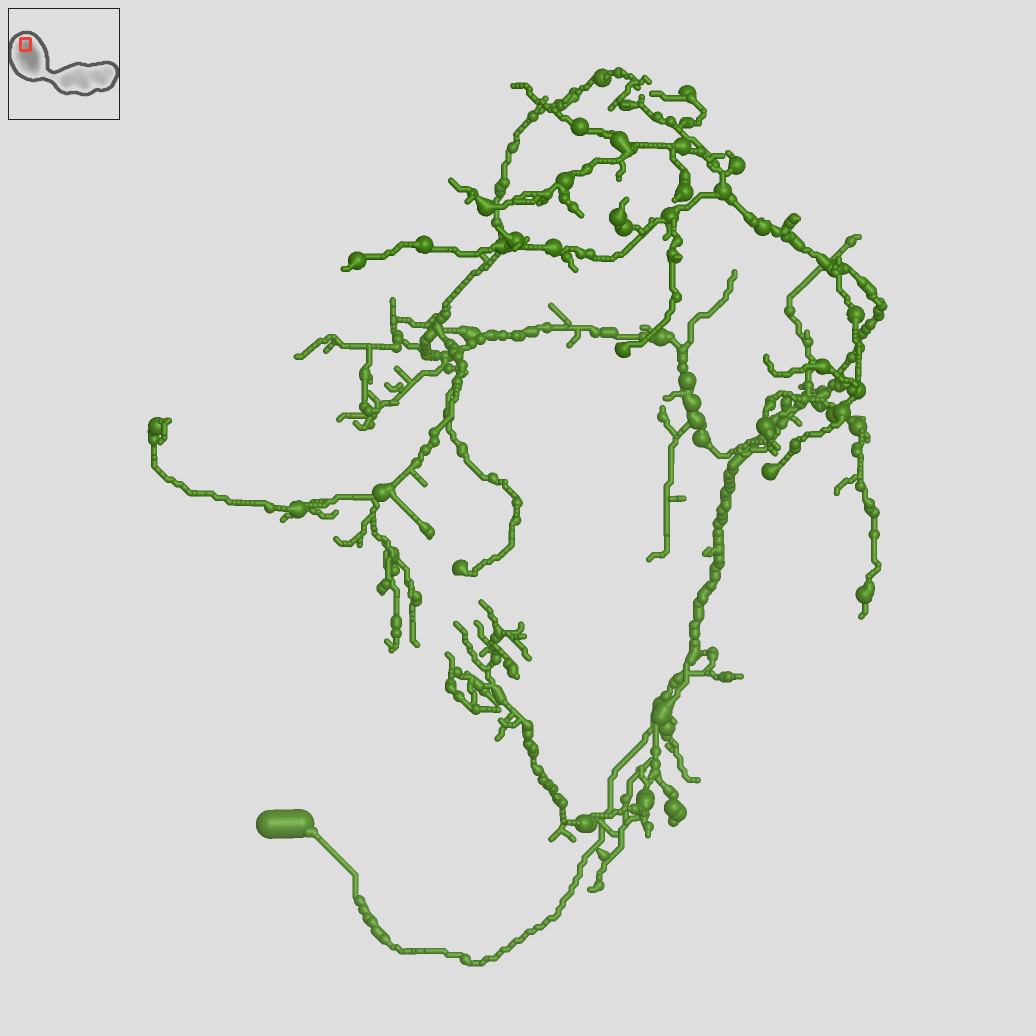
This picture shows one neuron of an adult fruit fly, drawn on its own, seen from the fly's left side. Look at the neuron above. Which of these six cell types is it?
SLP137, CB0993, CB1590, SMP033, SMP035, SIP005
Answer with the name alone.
CB0993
